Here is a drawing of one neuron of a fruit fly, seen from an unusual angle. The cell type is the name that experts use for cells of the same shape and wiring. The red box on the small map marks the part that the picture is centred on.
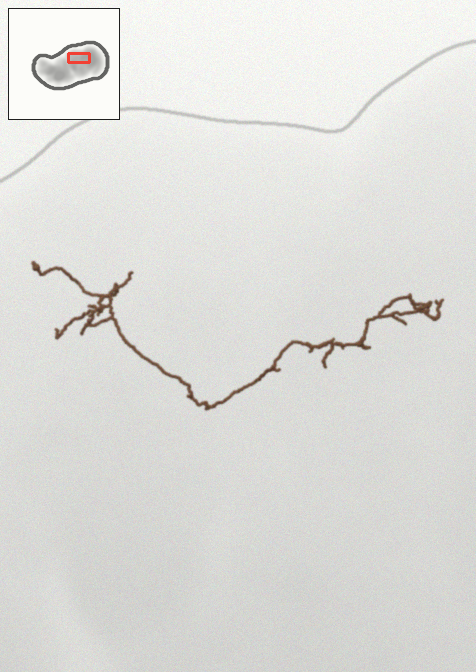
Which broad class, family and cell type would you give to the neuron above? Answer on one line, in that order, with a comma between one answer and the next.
central-brain intrinsic neuron, class Kenyon Cell, KCg-d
